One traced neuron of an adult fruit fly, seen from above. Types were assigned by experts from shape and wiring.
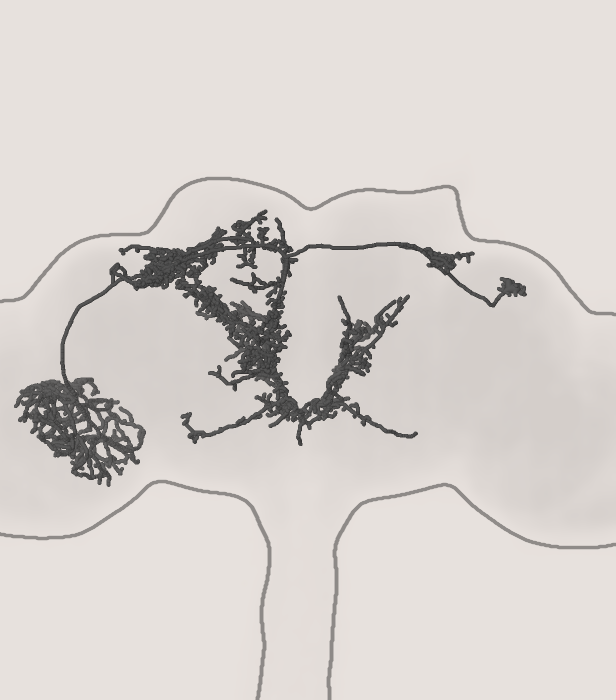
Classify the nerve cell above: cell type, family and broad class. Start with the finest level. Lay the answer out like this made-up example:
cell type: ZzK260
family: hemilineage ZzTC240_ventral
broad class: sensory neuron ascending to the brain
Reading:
cell type: LoVC1
family: LoVC
broad class: visual centrifugal neuron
